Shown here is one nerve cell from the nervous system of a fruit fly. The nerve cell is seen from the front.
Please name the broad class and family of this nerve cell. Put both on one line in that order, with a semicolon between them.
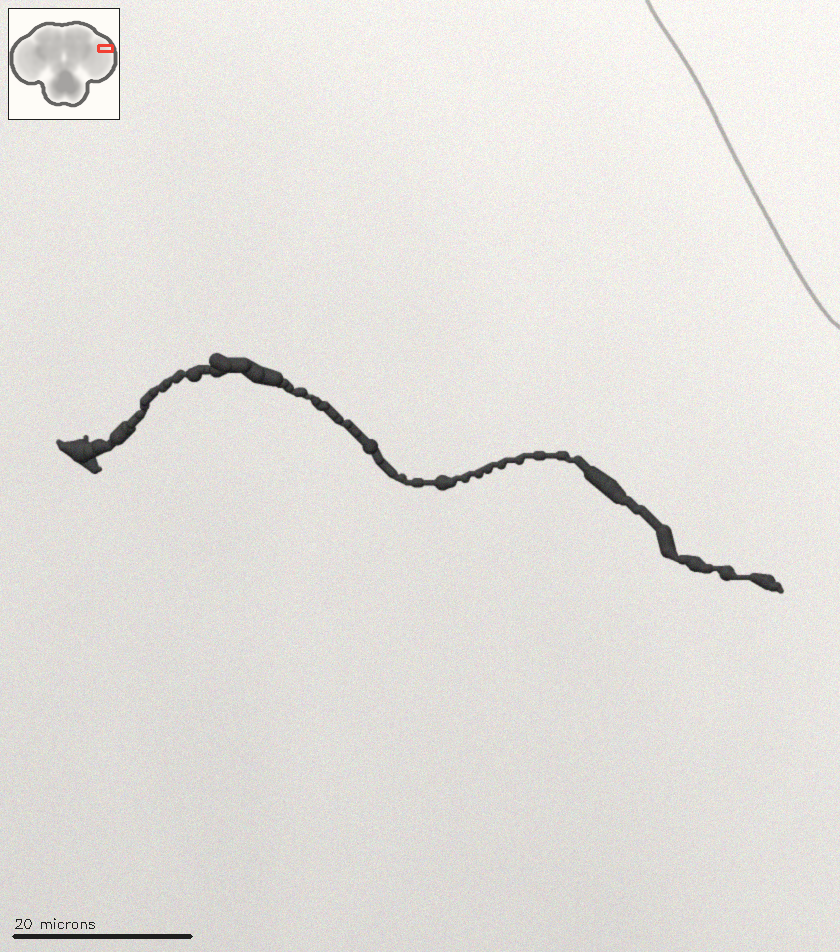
photoreceptor or other optic-lobe sensory neuron; class visual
